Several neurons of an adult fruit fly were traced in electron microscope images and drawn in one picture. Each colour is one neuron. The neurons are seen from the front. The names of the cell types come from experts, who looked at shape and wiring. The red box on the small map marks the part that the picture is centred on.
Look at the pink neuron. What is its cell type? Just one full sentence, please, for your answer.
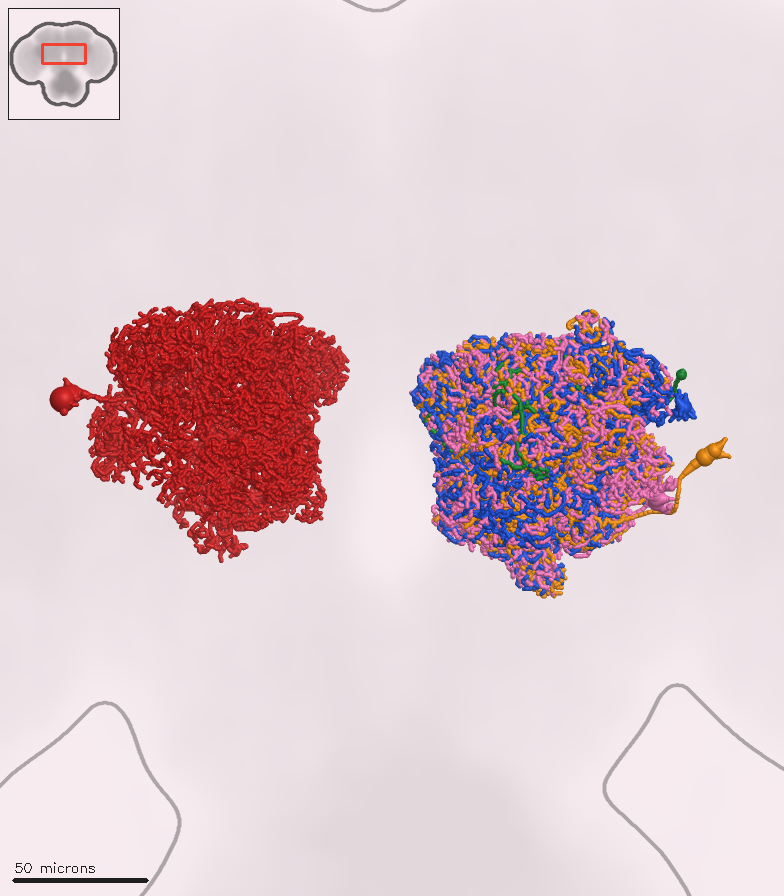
The cell type lLN2F_a is the type of this neuron.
